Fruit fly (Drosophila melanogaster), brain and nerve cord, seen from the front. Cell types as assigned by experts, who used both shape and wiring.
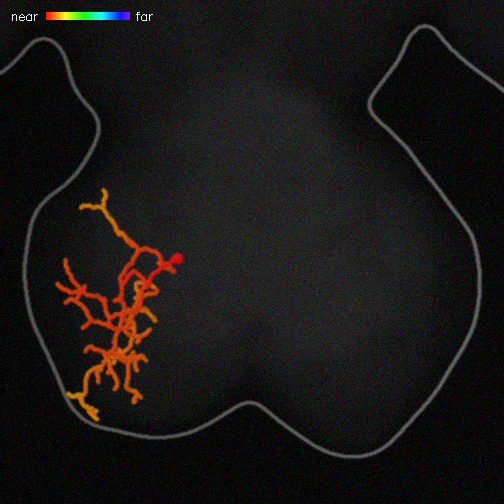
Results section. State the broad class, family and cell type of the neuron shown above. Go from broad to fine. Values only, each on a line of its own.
nerve-cord intrinsic neuron
hemilineage 16B
IN16B114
